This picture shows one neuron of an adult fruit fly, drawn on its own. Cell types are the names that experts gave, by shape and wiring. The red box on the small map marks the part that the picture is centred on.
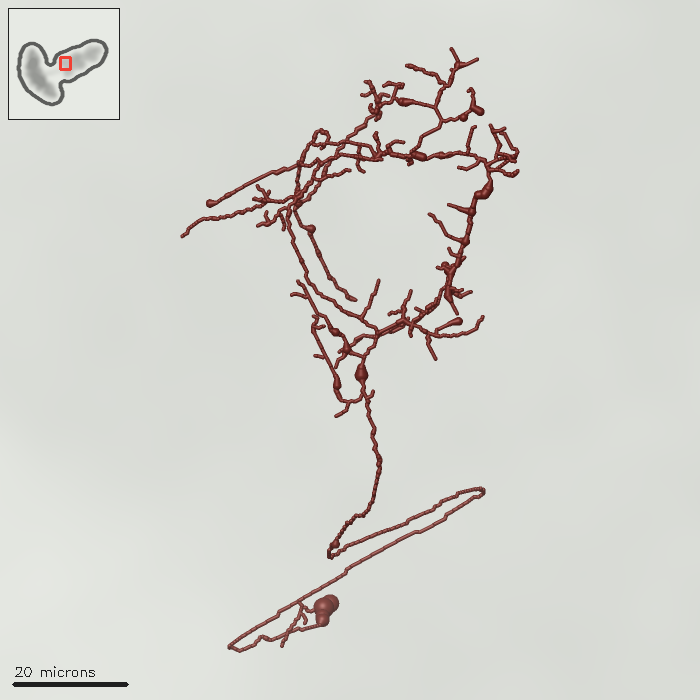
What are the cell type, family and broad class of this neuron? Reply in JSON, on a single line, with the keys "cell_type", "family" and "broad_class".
{"cell_type": "IN02A057", "family": "hemilineage 02A", "broad_class": "nerve-cord intrinsic neuron"}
